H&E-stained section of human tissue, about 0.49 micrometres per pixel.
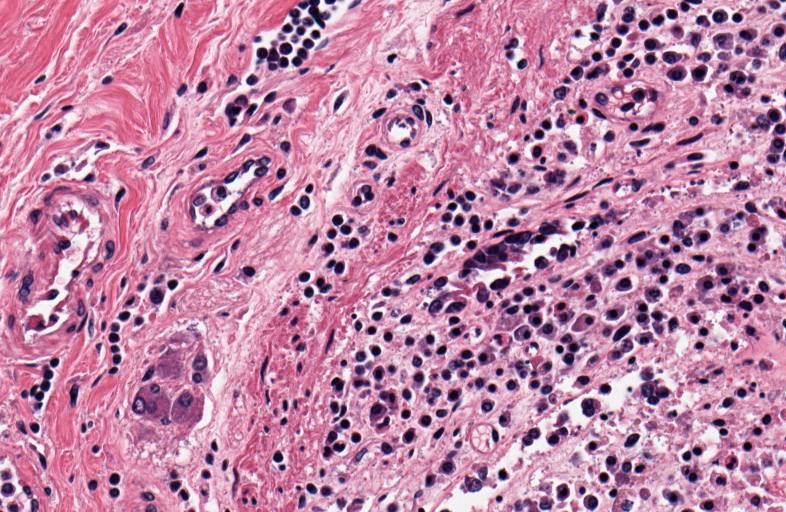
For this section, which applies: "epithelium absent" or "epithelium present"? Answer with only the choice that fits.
Epithelium absent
